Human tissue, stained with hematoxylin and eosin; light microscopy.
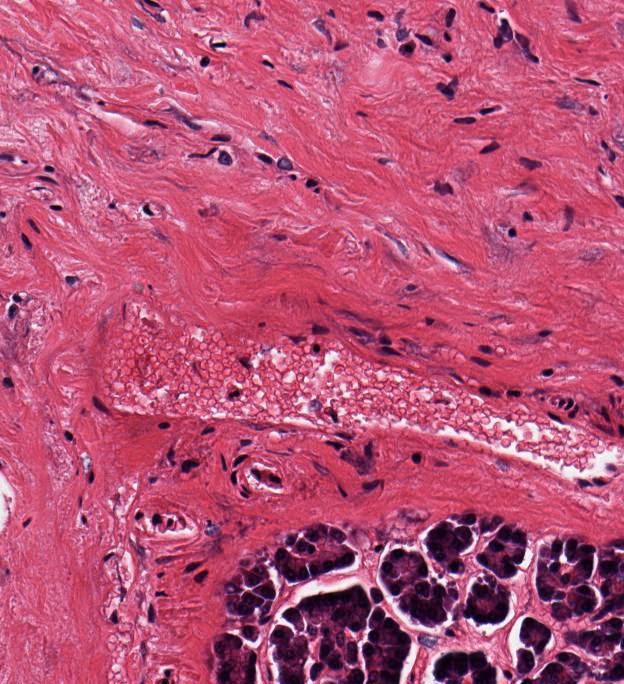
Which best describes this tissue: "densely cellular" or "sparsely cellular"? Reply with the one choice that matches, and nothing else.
Sparsely cellular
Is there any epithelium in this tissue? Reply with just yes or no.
Yes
